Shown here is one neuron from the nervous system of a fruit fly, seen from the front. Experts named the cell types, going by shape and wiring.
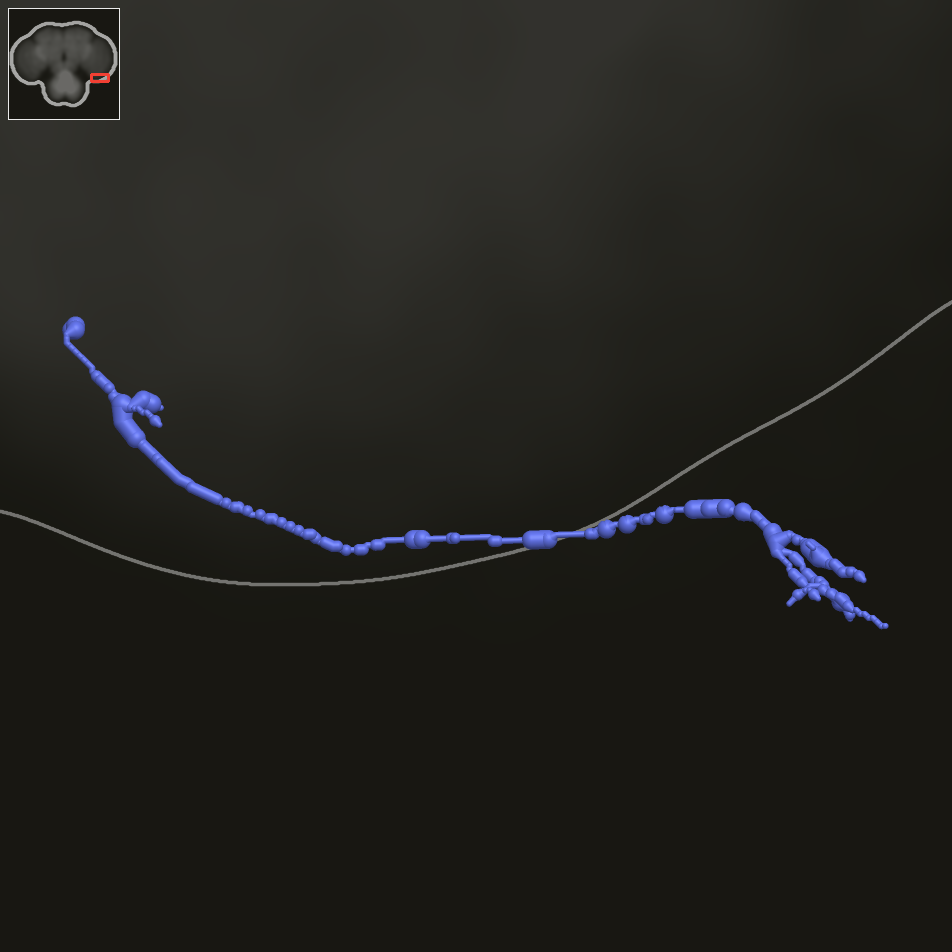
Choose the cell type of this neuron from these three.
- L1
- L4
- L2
L4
